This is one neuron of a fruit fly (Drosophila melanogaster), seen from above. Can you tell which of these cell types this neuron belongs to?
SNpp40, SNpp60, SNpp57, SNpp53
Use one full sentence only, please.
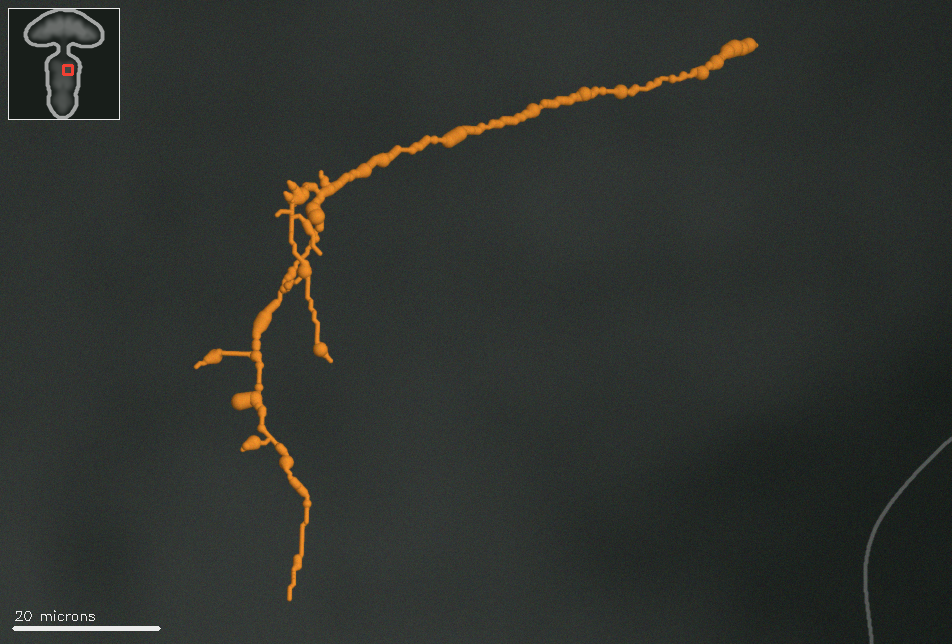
It is SNpp40 that is the cell type of the neuron.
